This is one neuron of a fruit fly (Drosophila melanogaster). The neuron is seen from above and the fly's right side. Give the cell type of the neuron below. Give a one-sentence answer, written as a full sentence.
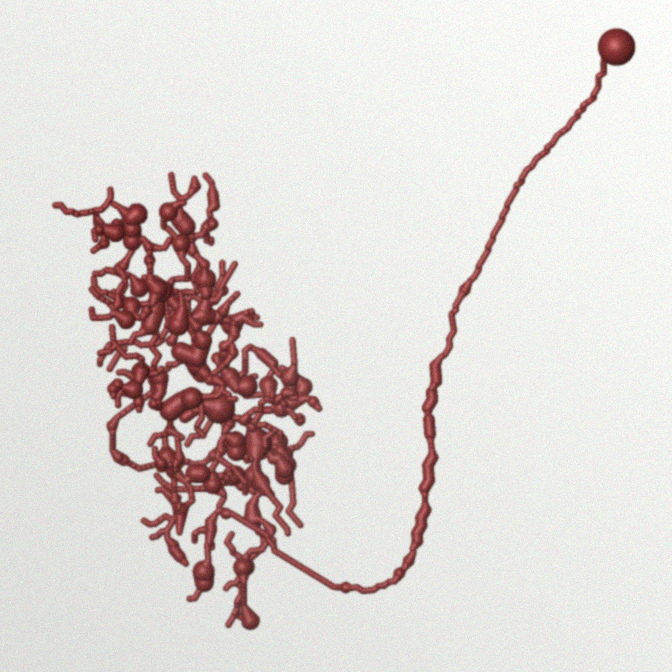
By type, the neuron is Dm12.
